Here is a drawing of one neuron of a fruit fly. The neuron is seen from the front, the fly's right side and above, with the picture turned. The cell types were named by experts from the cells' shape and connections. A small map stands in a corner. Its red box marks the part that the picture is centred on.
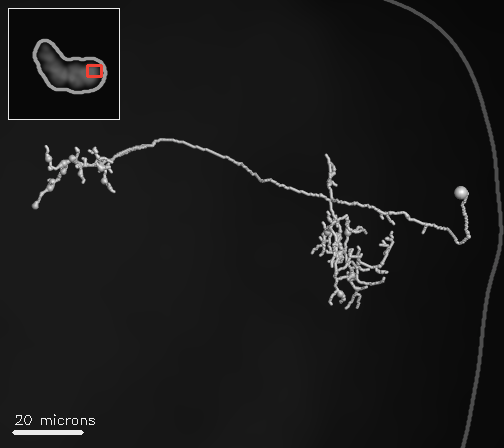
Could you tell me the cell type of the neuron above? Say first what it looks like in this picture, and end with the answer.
Its cell body lies on the right of the picture. From left to right in the picture it spans about 130 microns. The picture shows dozens of branch ends. Its broad class is optic-lobe intrinsic neuron. Its cell type is Tm35.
